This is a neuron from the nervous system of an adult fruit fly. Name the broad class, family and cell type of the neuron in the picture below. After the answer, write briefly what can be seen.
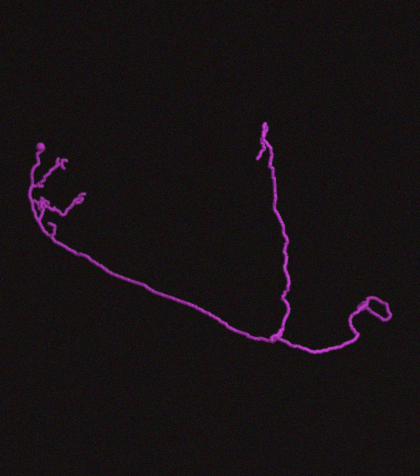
Its broad class is central-brain intrinsic neuron. The name of its family is class Kenyon Cell. It is of cell type KCab-m. As drawn here it is wider than it is tall.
